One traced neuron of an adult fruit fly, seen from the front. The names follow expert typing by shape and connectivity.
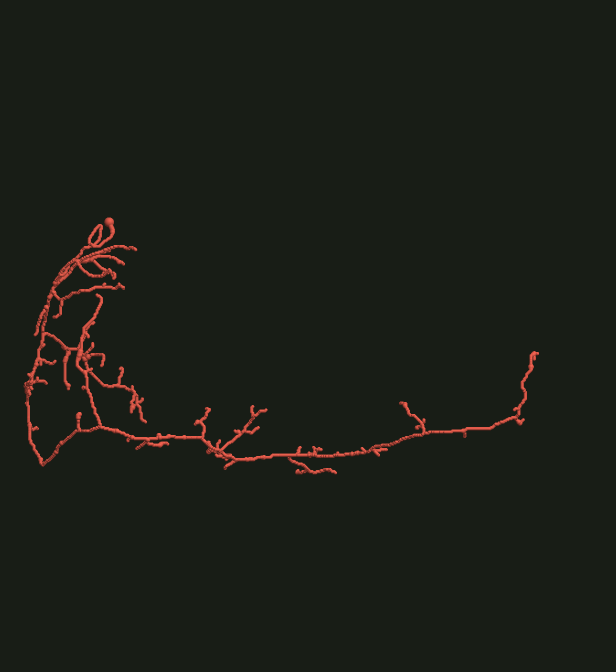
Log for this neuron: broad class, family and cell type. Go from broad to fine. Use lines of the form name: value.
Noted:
broad class: nerve-cord intrinsic neuron
family: hemilineage 19A
cell type: IN19A103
